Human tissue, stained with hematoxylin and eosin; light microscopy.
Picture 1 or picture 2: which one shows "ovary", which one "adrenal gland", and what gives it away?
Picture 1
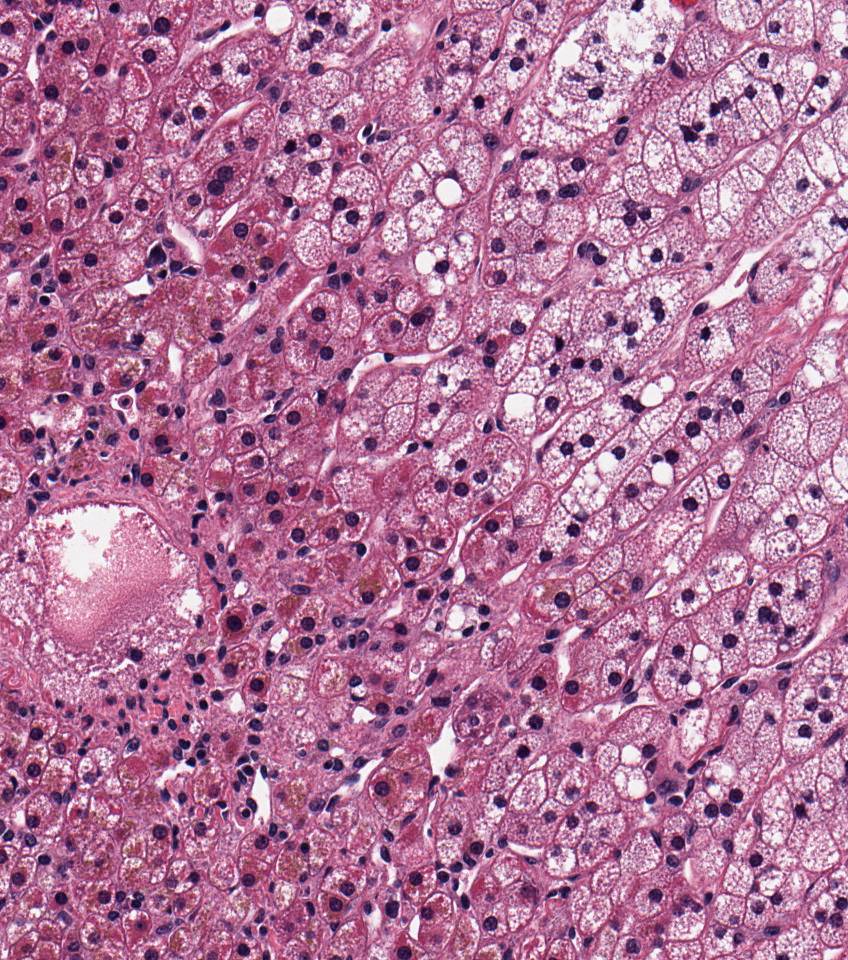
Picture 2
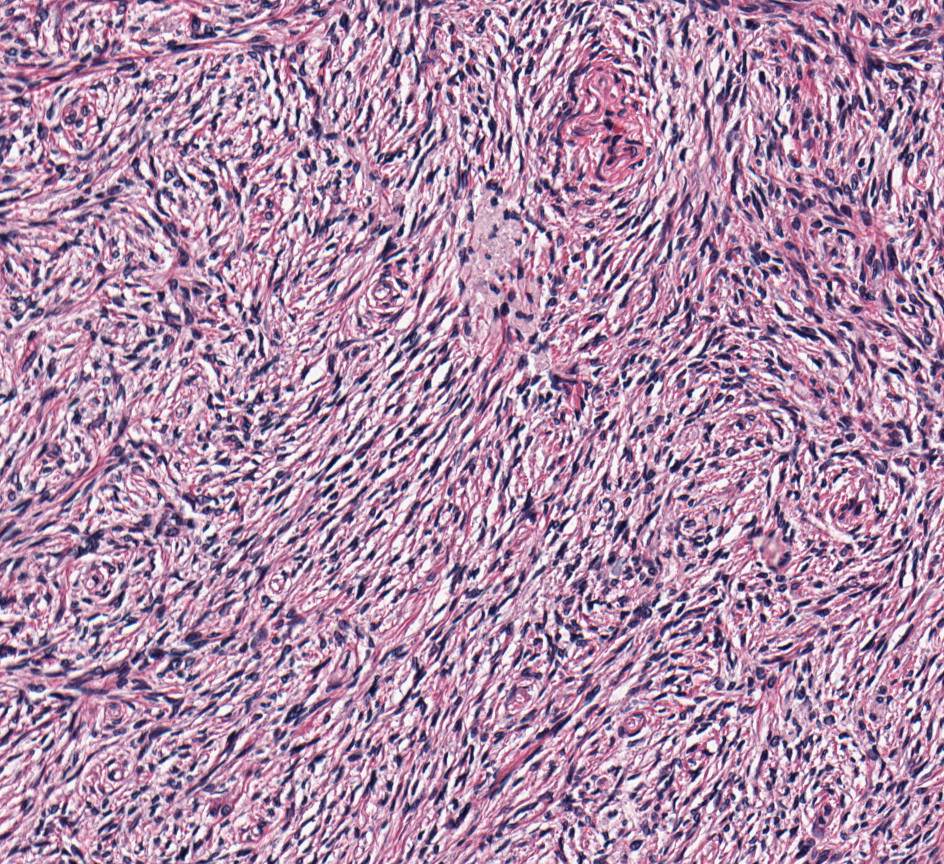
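In picture 1 is the adrenal gland; in picture 2, the ovary. In the adrenal gland, cells form cords separated by thin slit-like vascular spaces, and most have a single small, round, dark, central nucleus.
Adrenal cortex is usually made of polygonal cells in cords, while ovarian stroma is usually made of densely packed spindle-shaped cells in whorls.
In the ovary, small whorls of concentrically arranged spindle cells are scattered throughout, one at the upper centre-right; their nuclei are elongated, slender and dark with tapered ends, their cytoplasm scant and pale with indistinct borders, and fine pink collagen fibres run between them. The adrenal gland also varies across its field: large polygonal cells with pale, finely foamy cytoplasm form the right half, and cells with eosinophilic cytoplasm holding granular golden-brown pigment form the left and lower left.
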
